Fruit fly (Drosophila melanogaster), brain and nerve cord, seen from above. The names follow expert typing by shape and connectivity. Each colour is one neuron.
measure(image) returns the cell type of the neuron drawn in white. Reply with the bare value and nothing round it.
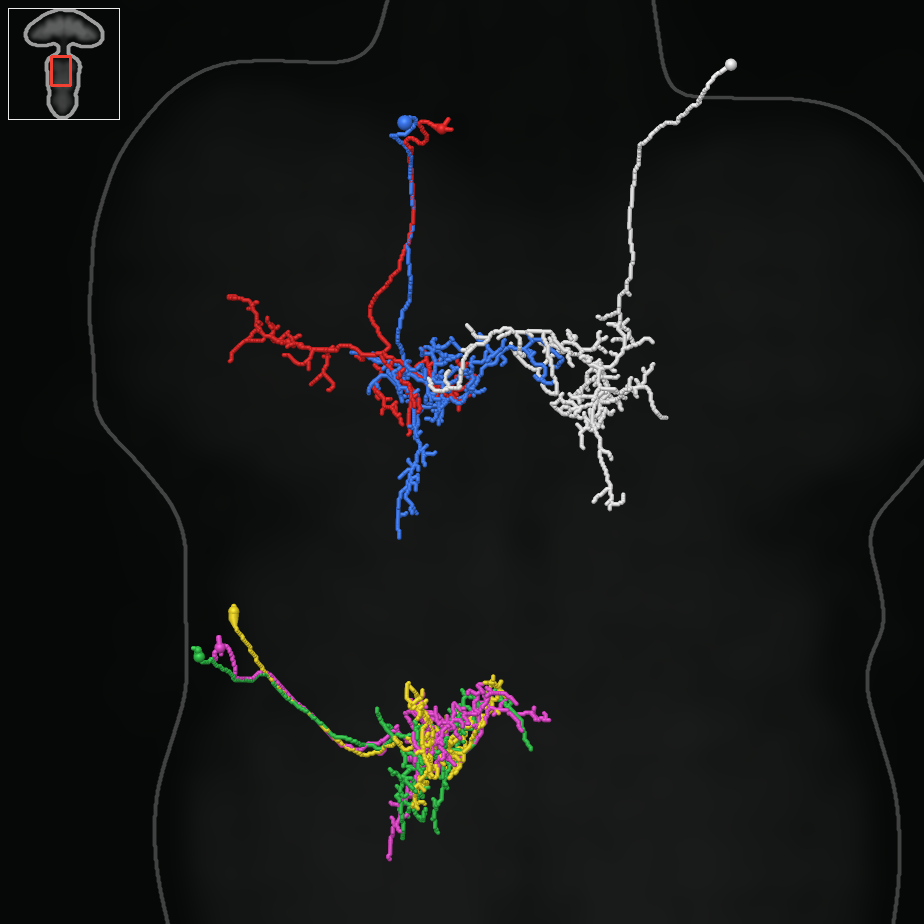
IN09A075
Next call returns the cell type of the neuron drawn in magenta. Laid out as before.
IN09A093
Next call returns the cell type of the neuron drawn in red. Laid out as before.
IN09A052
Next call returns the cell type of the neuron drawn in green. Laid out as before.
IN09A094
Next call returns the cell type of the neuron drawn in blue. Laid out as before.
IN09A091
